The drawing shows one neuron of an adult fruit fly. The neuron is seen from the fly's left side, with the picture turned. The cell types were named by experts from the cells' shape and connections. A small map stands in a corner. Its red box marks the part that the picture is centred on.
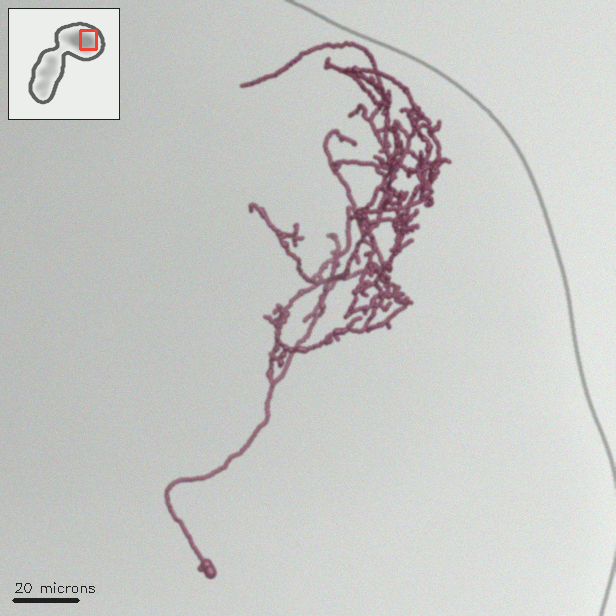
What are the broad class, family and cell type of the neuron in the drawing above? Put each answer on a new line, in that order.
central-brain intrinsic neuron
hemilineage DM6_dorso_lateral
SMP377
